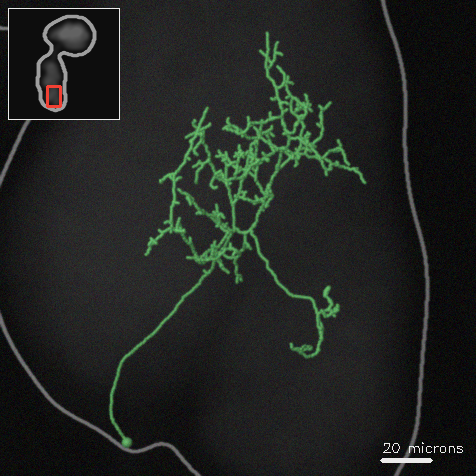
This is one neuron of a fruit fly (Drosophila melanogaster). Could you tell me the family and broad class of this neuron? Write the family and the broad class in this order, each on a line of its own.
hemilineage 04B
nerve-cord intrinsic neuron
